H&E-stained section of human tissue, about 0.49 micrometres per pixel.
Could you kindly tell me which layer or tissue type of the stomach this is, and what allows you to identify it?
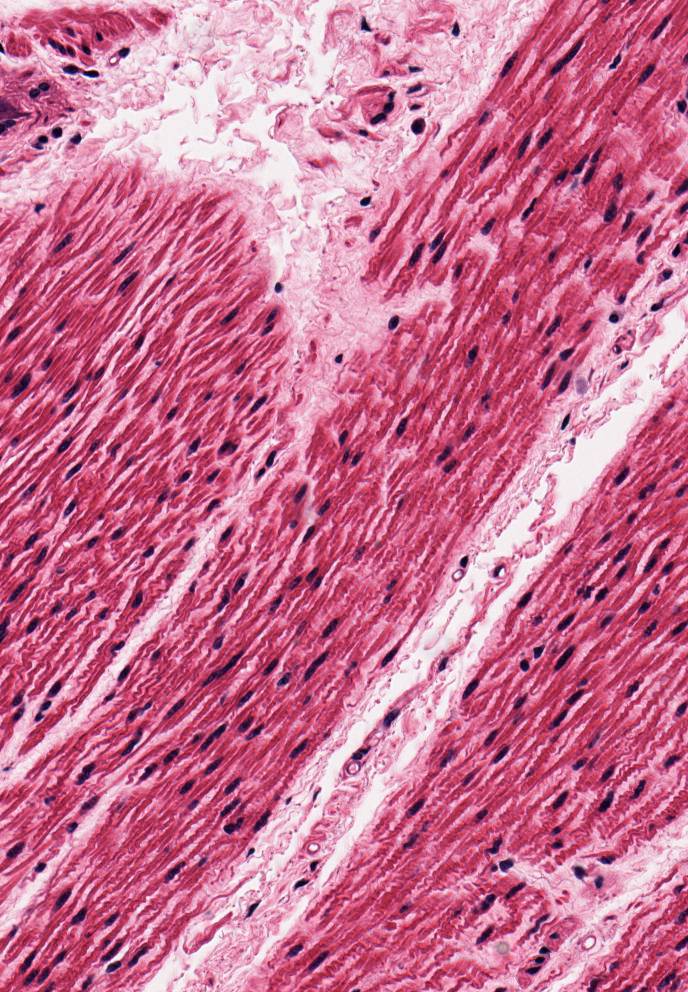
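Smooth muscle fills this field. Parallel bundles of fibres run diagonally from lower left to upper right, and their cytoplasm is strongly eosinophilic and deep pink. The nuclei are elongated and dark purple, with their long axes aligned with the fibres.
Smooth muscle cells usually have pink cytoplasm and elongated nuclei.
Deep pink fibres with elongated nuclei along them set it apart from dense connective tissue, which usually consists of acellular collagen bundles with only sparse thin fibroblast nuclei. The fibres also have a wavy outline along their length.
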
